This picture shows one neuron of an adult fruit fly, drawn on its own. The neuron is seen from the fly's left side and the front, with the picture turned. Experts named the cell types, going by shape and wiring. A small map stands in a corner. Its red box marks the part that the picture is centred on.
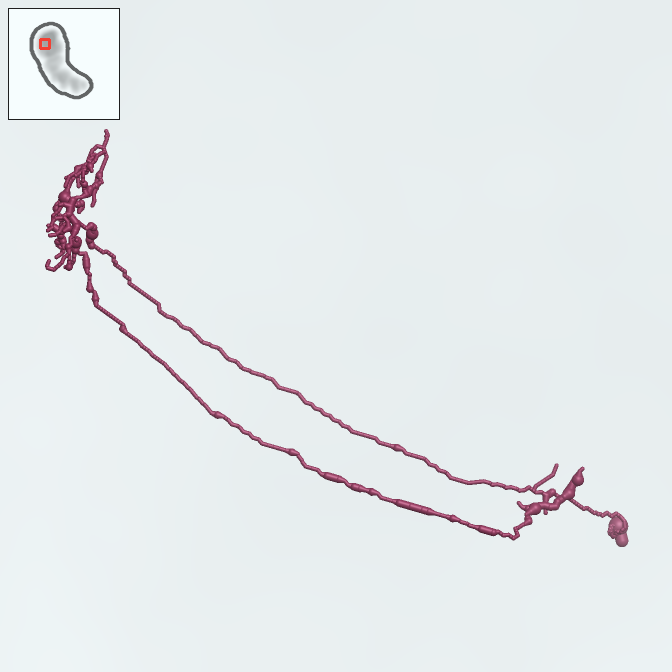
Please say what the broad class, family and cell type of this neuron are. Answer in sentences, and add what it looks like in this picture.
This is an optic-lobe intrinsic neuron. The family is T. The cell type is T4a. In this view it is wider than it is tall.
